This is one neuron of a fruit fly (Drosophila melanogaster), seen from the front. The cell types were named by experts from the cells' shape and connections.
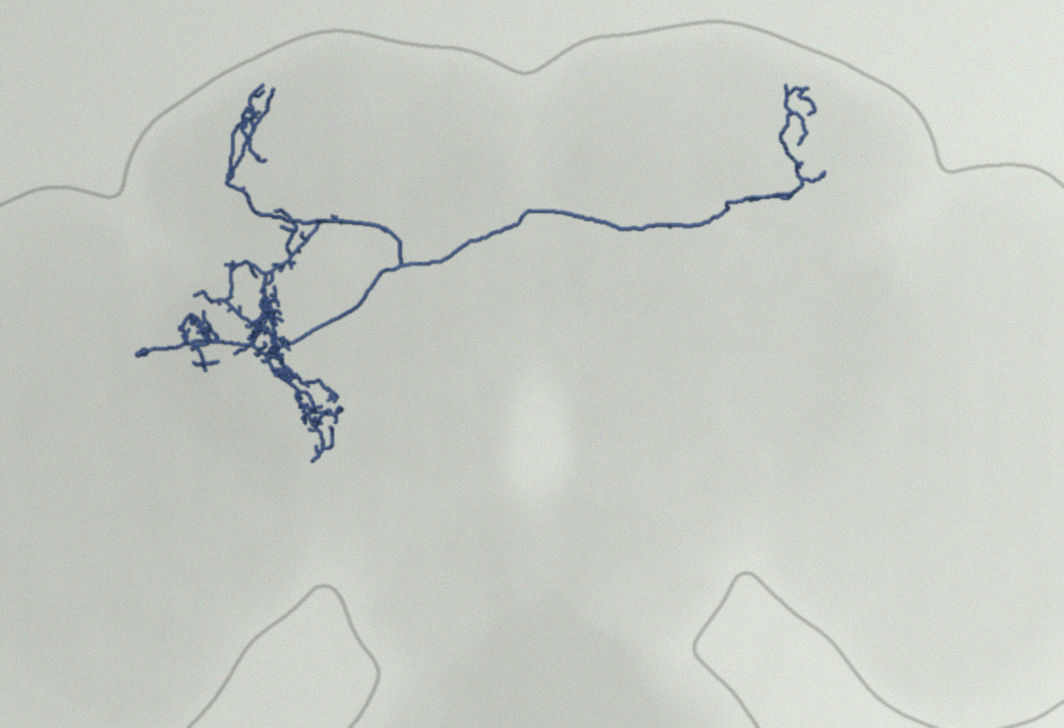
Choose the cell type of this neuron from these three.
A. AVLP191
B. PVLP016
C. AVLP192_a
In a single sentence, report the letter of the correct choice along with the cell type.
The neuron is categorized as cell type AVLP191, option A.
